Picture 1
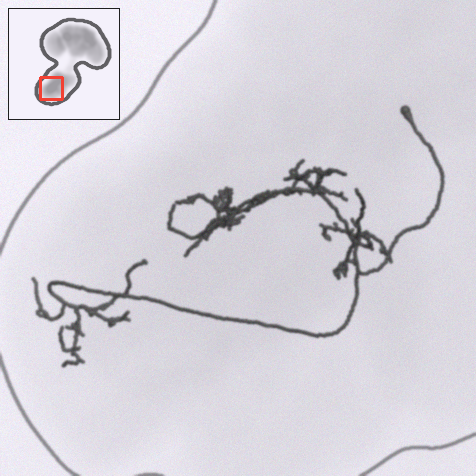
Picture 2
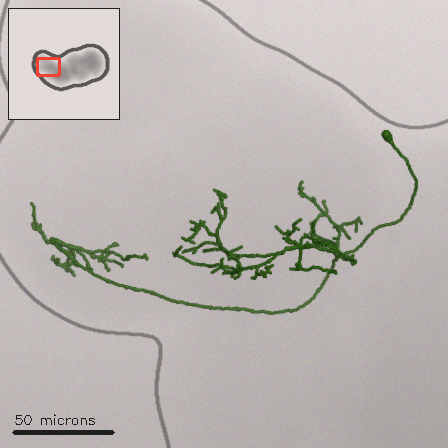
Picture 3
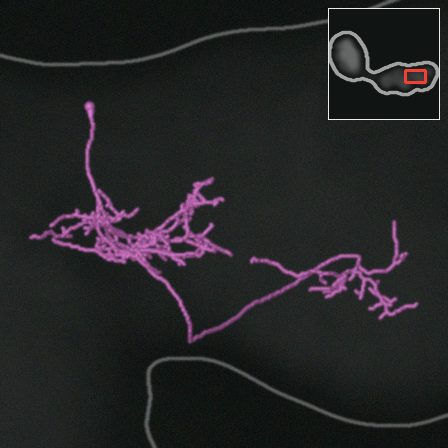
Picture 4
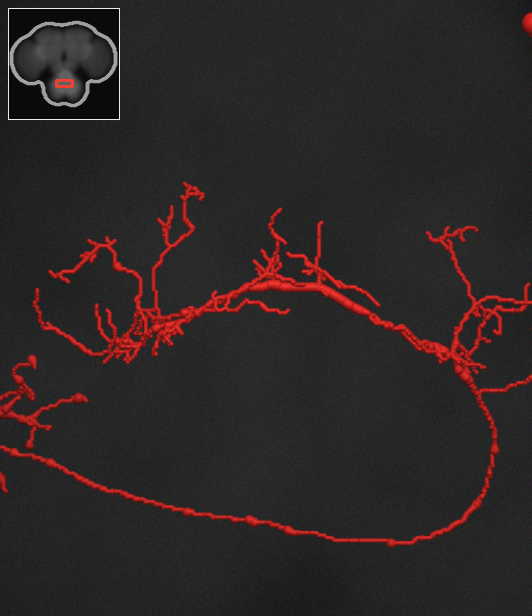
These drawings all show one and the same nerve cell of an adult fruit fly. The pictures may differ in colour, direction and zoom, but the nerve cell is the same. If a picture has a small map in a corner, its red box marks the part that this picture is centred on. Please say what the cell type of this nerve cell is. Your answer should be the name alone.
IN01A066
